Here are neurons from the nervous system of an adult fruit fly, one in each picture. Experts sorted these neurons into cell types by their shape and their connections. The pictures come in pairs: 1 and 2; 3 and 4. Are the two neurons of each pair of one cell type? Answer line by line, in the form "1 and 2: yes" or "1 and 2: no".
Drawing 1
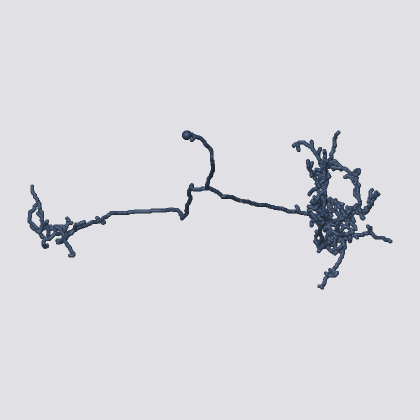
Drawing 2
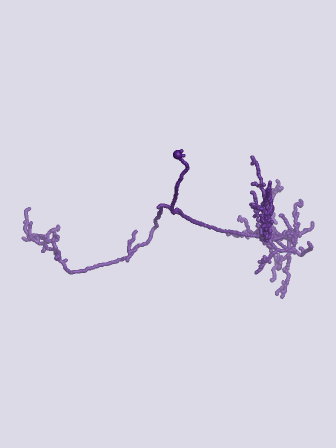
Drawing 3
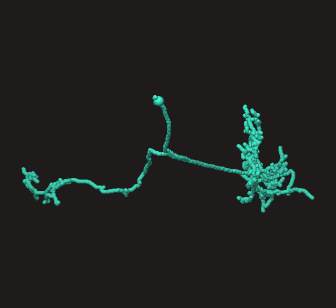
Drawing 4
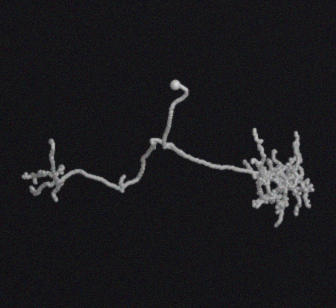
1 and 2: yes
3 and 4: no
